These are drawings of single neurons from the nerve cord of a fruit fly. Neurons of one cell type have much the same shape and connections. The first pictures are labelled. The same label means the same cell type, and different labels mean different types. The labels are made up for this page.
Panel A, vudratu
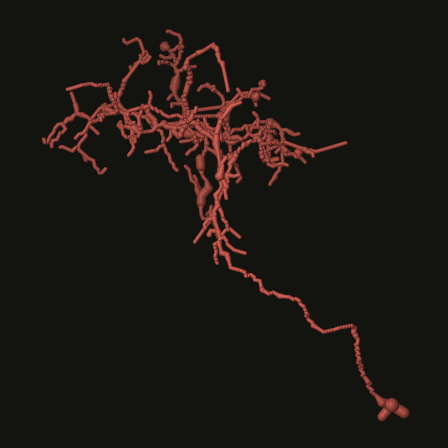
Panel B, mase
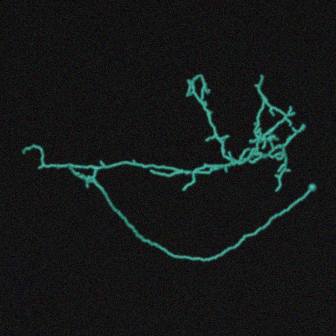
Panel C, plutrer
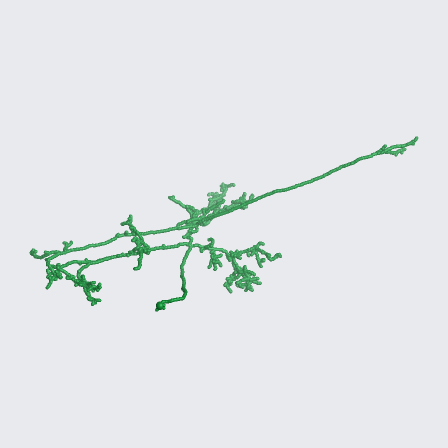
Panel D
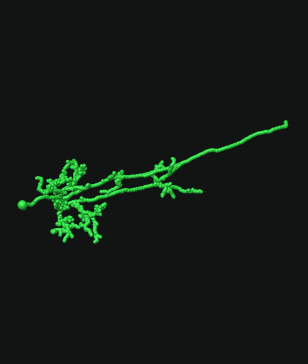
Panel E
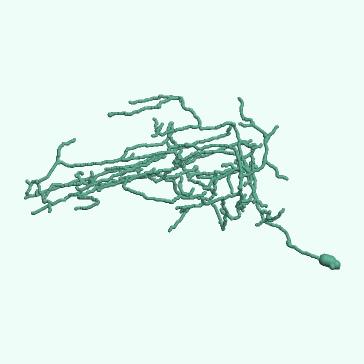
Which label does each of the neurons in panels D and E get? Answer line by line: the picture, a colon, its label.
D: plutrer
E: vudratu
